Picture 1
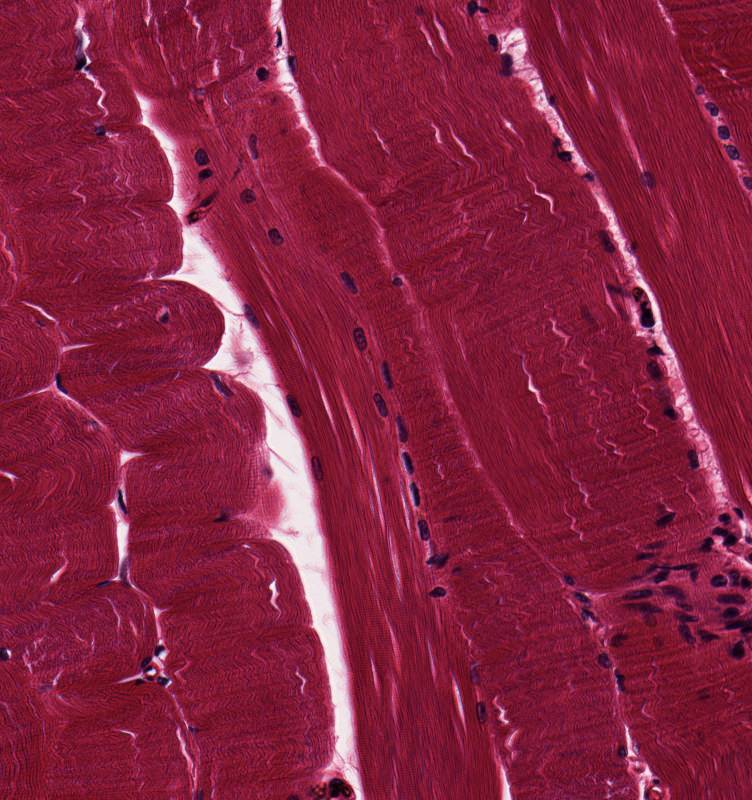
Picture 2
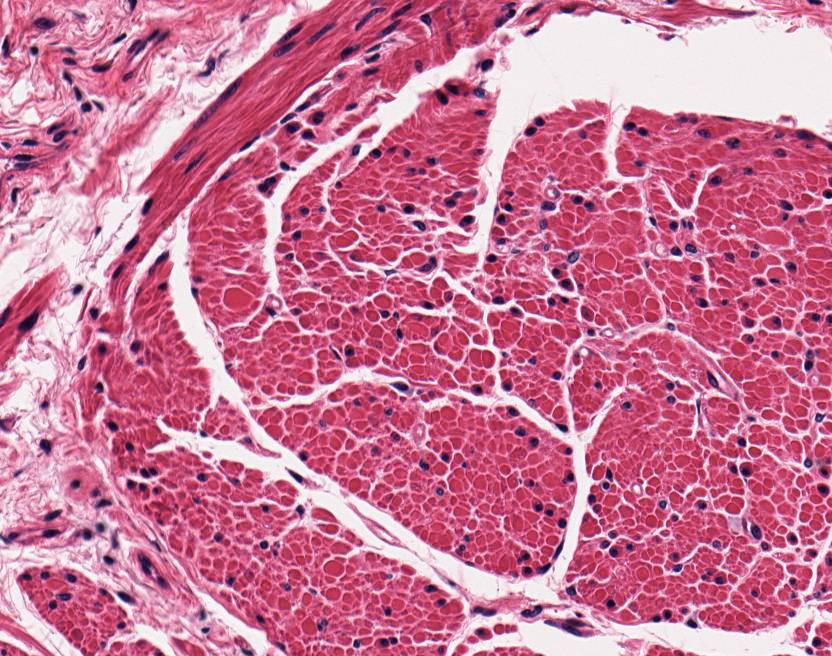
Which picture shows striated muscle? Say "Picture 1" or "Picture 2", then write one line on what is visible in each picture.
Picture 1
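Picture 1: Fine cross-striations are visible across the fibres.
Picture 2: Most of the field, in the centre and right, is taken up by a large bundle of smooth muscle cells cut in cross section.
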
